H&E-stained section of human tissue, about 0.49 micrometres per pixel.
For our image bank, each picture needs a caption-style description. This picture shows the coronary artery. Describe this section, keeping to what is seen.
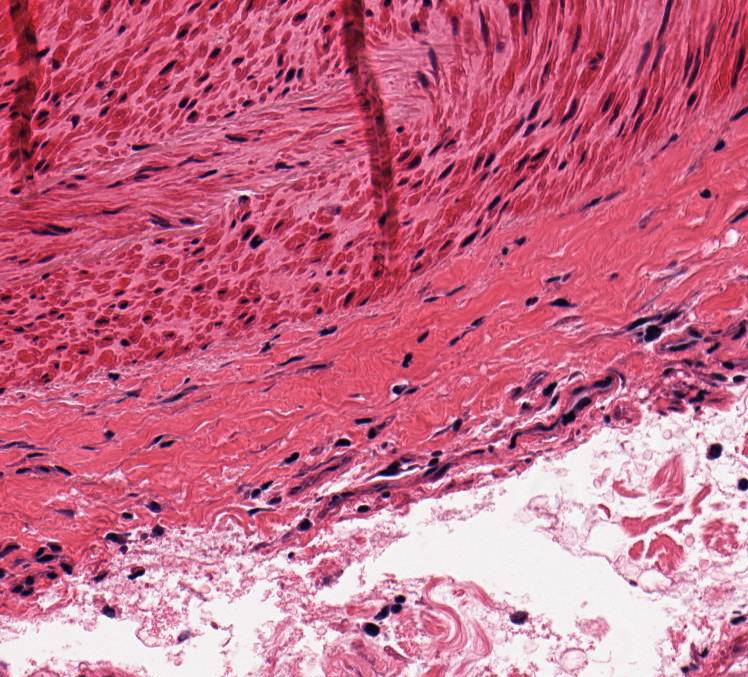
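Muscle fills the upper field, dense fibrous tissue forms a band below it, and empty space occupies the lower part. Upper right, the smooth muscle cells are cut lengthwise and run diagonally, with elongated nuclei. The middle band is made of wavy pink collagen fibres running roughly parallel to the lower edge, with sparse spindle-shaped nuclei. No fat cells appear.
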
